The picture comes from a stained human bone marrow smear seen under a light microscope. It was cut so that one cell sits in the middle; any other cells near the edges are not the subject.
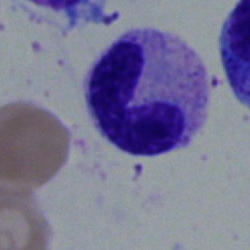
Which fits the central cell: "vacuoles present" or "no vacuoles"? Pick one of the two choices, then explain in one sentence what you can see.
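No vacuoles. No vacuoles are seen in the cytoplasm.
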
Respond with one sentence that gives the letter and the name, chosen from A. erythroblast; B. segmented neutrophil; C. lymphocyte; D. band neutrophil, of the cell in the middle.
Option D correctly states that the central cell is a band neutrophil.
